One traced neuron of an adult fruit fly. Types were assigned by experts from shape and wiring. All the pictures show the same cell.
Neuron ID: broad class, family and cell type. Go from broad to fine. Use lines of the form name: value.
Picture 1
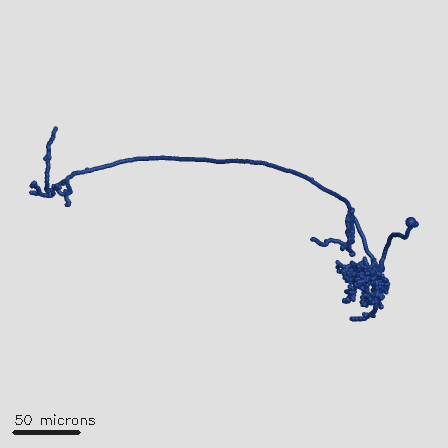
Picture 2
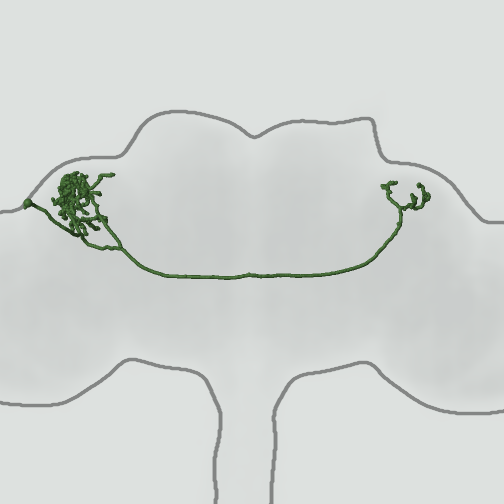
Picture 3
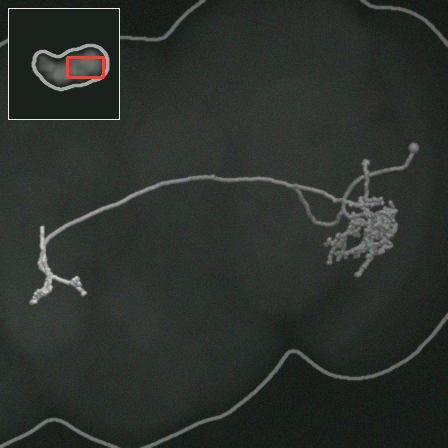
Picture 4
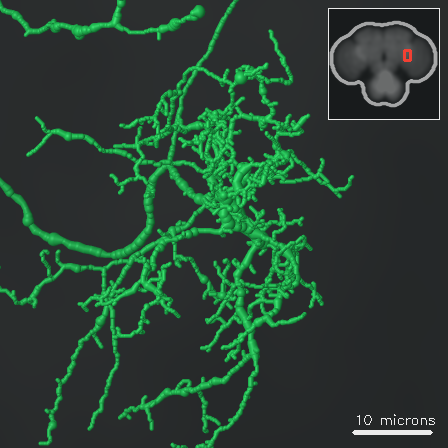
broad class: central-brain intrinsic neuron
family: hemilineage VLPl&d1_lateral
cell type: AVLP265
